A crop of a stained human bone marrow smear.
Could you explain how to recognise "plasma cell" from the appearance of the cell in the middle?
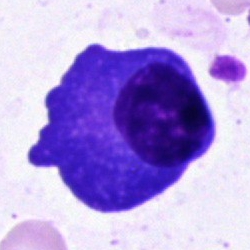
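Item one, the nucleus: it sits off-centre, toward the right side of the cell.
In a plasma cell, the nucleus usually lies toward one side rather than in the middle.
So this position goes with the name plasma cell. Item two, the cytoplasm: it stains a deep blue and is abundant, taking up more of the cell than the nucleus does. Item three, the outline: several rounded, blunt bulges run along its left edge.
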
